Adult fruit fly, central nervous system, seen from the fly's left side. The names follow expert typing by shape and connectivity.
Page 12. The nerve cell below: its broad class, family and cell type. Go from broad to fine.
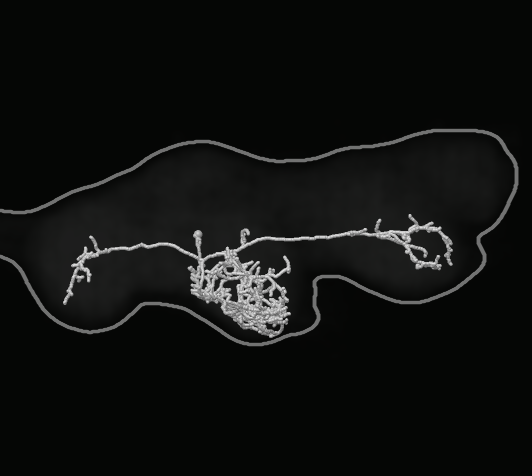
nerve-cord intrinsic neuron; hemilineage 09B; IN09B006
